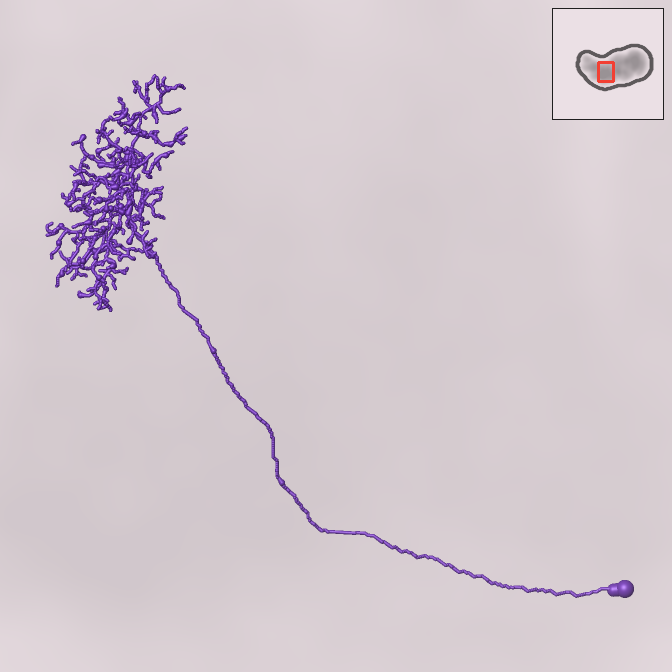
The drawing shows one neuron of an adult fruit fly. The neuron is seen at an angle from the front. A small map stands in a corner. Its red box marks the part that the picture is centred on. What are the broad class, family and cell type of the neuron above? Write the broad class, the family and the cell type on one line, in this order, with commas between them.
optic-lobe intrinsic neuron, Pm, Pm1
